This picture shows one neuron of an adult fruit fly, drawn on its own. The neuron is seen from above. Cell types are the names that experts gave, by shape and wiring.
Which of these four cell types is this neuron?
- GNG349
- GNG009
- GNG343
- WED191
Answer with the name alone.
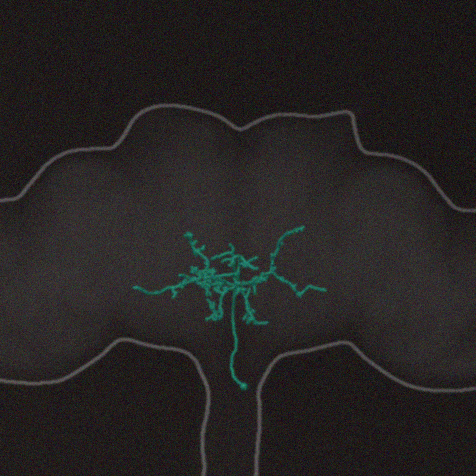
GNG009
